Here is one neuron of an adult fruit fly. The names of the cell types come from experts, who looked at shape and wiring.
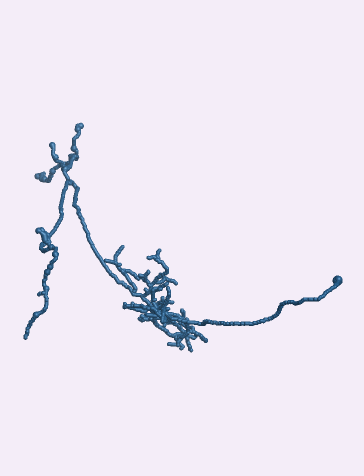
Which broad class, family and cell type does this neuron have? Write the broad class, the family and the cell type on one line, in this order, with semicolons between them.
central-brain intrinsic neuron; class CX; FS1A_a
